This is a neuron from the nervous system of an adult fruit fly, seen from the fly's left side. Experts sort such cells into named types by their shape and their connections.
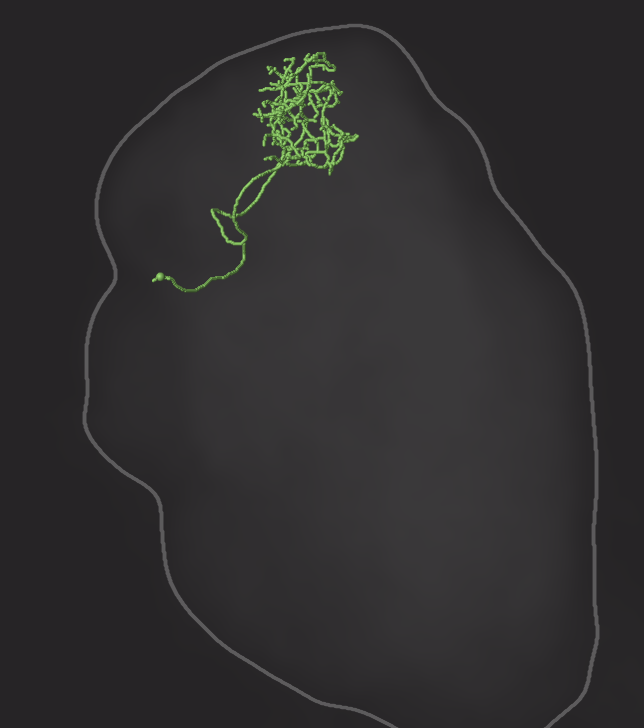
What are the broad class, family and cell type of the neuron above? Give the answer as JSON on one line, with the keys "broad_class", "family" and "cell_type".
{"broad_class": "central-brain intrinsic neuron", "family": "hemilineage CREl1", "cell_type": "SLP240_a"}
